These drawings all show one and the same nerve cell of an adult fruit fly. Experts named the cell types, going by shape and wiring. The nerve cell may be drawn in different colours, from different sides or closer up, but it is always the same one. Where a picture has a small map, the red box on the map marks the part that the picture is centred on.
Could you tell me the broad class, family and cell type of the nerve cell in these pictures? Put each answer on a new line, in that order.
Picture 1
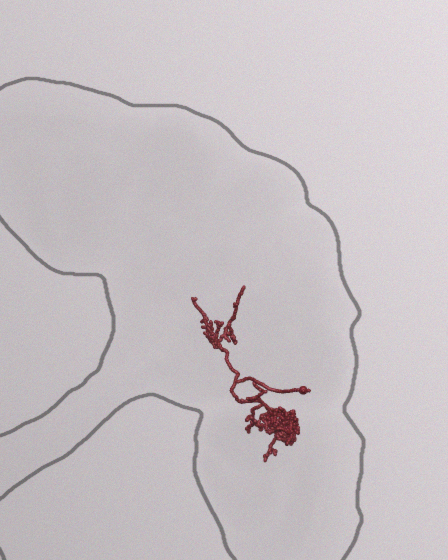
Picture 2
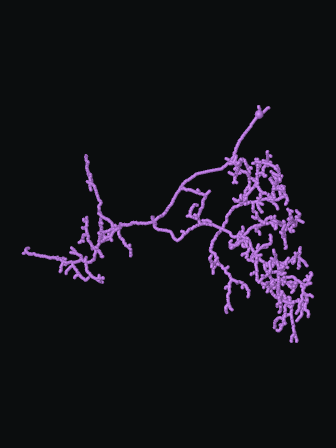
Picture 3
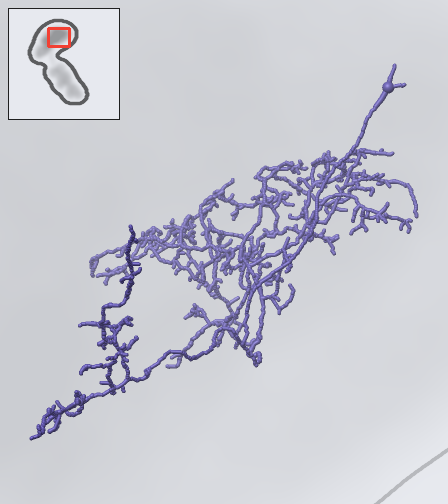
visual projection neuron
hemilineage LHl4_posterior
LT64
